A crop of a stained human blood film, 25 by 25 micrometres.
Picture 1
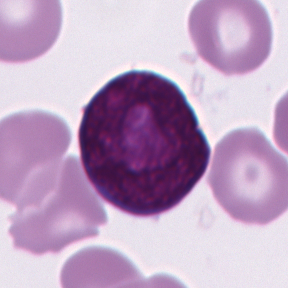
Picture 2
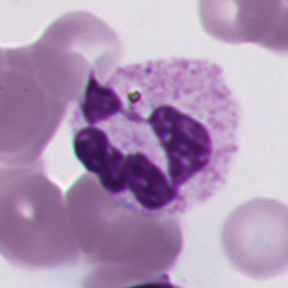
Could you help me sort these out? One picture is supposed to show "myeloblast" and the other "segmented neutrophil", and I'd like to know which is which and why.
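Picture 1 shows a myeloblast, and picture 2 shows a segmented neutrophil. In picture 1 the nucleus is round in outline and fills about 90% of the cell's area, while in picture 2 it is divided into several separate lobes.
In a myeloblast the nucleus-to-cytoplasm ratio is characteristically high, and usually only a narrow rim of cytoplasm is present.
The segmented neutrophil, by contrast, has abundant pale pinkish-lilac cytoplasm with fine lilac granules scattered throughout. Its chromatin is dense and dark purple, and no nucleoli are visible.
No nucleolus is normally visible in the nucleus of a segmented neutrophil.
In the myeloblast, a paler, pinkish-purple patch lies near the centre of the nucleus. The myeloblast is about 12 micrometres across and shows no vacuoles, and red cells lie close on its left and right without overlapping it. The outline of the segmented neutrophil is roughly round.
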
